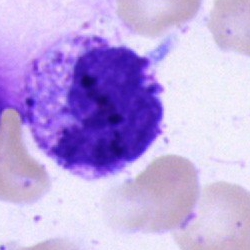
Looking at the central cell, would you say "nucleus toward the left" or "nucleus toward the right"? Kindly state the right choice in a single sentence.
It is toward the right that the nucleus of this cell lies.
